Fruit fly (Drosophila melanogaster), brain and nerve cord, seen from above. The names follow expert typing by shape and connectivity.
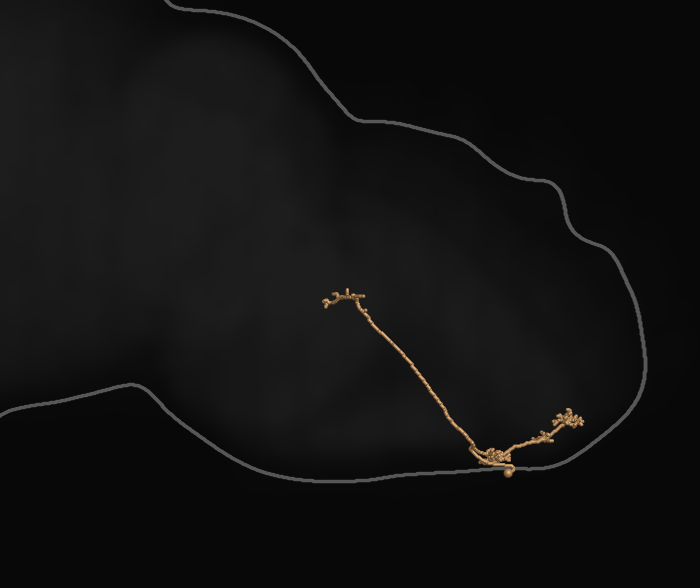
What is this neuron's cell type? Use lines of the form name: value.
cell type: T2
